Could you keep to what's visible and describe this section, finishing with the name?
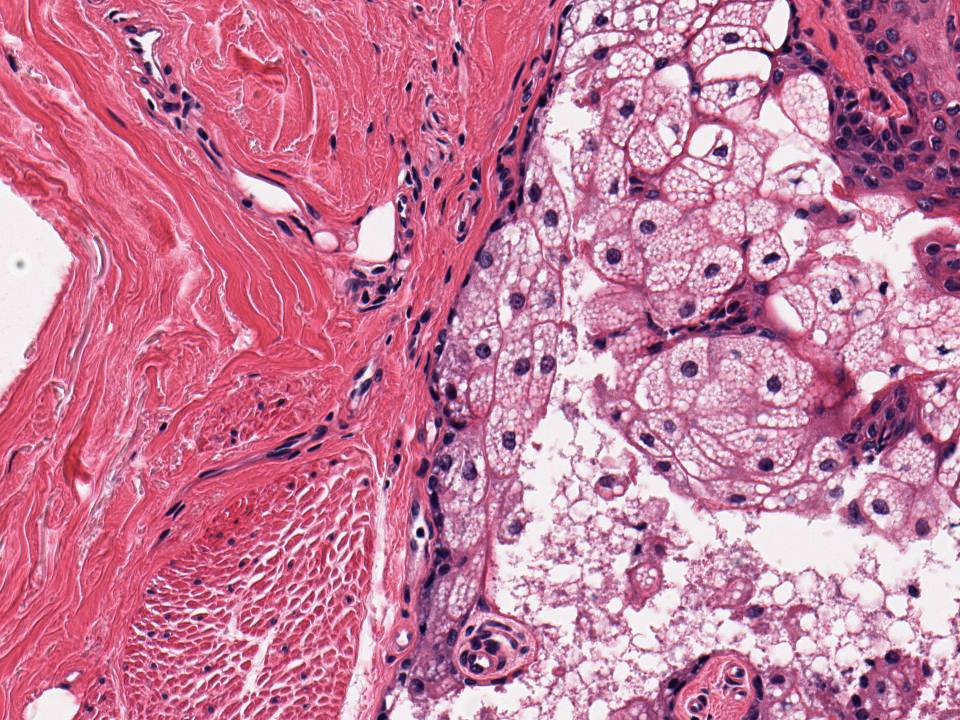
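Dense pink fibrous stroma fills the left half, pale vacuolated cell lobules the right. Lobule cells: large, polygonal, finely bubbly pale cytoplasm, one round central nucleus. Upper right corner: small cells, crowded dark nuclei, scant non-vacuolated cytoplasm. This is skin of the lower leg.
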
